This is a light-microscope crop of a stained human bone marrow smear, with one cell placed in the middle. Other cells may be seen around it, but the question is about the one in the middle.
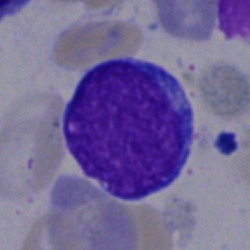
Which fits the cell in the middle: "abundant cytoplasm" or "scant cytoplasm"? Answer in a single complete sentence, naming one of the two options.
In this cell, the cytoplasm is scant.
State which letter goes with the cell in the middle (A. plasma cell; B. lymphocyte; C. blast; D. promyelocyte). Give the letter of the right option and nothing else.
C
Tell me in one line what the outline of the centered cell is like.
Nothing juts out from the margin, which is smooth throughout.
